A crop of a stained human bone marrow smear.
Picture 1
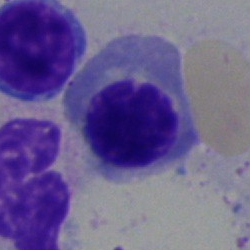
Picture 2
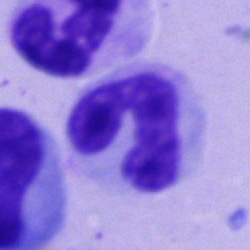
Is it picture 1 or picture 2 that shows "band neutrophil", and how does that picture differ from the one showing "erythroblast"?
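The erythroblast appears in picture 1, the band neutrophil in picture 2. The nucleus of the band neutrophil is a curved band bent into a horseshoe that opens downward, and no nucleoli are visible within it.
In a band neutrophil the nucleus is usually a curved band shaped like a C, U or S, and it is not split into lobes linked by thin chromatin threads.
The erythroblast's chromatin is dark purple and coarsely clumped.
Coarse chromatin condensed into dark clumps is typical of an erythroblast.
The outlines differ: irregular and somewhat angular in the erythroblast, roughly round and smooth in the band neutrophil. The cytoplasm differs in tint and amount: moderately plentiful, pale greyish-blue and free of granules in the erythroblast, a moderate pale lilac-grey rim around the nucleus in the band neutrophil. Neither cell contains vacuoles.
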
